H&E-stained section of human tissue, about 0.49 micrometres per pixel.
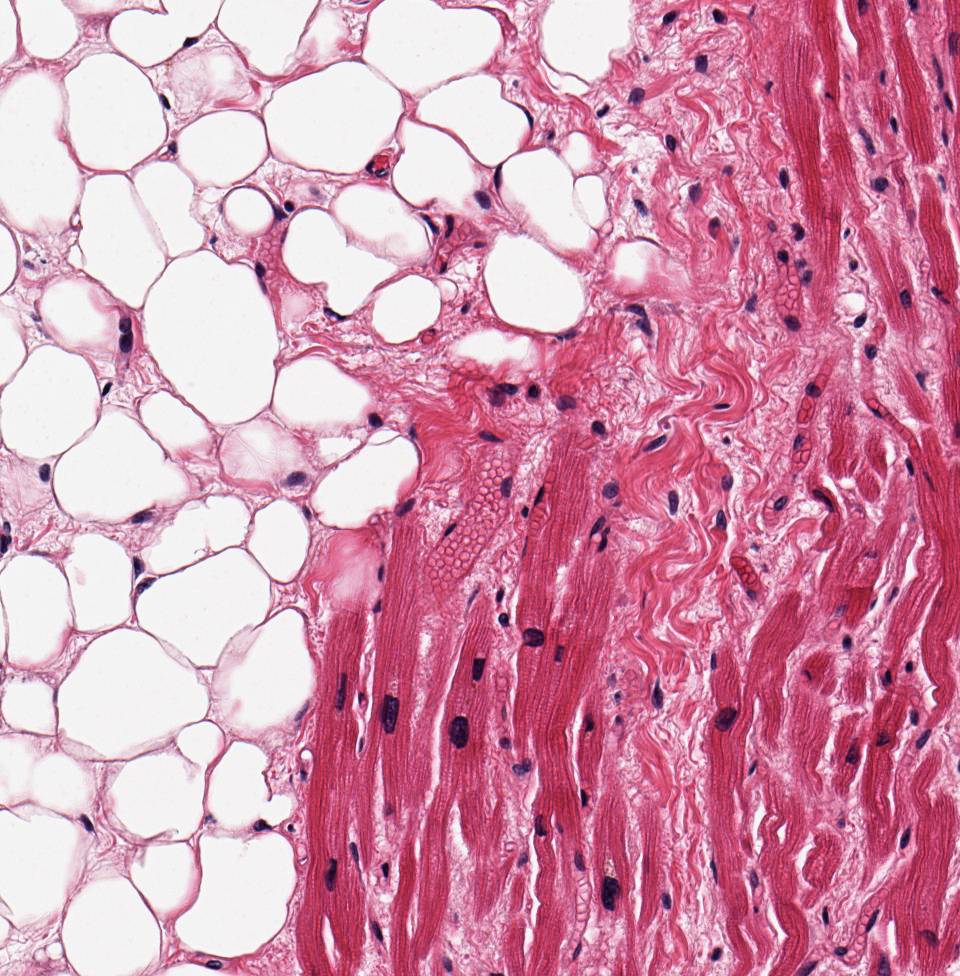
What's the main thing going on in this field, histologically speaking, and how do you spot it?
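Myocardium, the striated muscle filling the right part of the field. First, the fibres are striated; second, their oval dark nuclei lie in the centre of each fibre.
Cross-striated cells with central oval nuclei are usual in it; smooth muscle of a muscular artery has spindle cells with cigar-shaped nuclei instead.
Further, the fibres run mainly top to bottom, wavy pink collagen bundles lie between fibre groups mid-field, and fat occupies the left part.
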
